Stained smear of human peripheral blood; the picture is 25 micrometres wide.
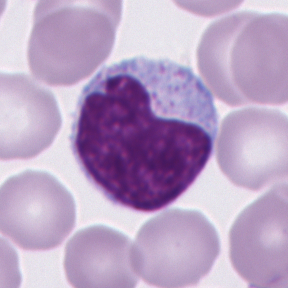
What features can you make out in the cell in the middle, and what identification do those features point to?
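Nucleus first: about 12 micrometres across, it fills about 70% of the cell's area, lies toward the lower left and has a notch cut into its upper edge. Cytoplasm next: pale greyish-blue, holding fine purple-pink granules. The cell is about 13 micrometres across, and its edge is finely ragged rather than smooth. This is a large granular lymphocyte.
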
